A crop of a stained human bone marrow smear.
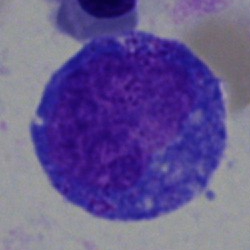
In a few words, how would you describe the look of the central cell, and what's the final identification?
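Nucleus: off-centre, upper left. Chromatin: fine, evenly spread, no coarse dark clumps. Cytoplasm: deep blue, widest band at lower right, with a few small pale clear spots there. Cell: proerythroblast.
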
